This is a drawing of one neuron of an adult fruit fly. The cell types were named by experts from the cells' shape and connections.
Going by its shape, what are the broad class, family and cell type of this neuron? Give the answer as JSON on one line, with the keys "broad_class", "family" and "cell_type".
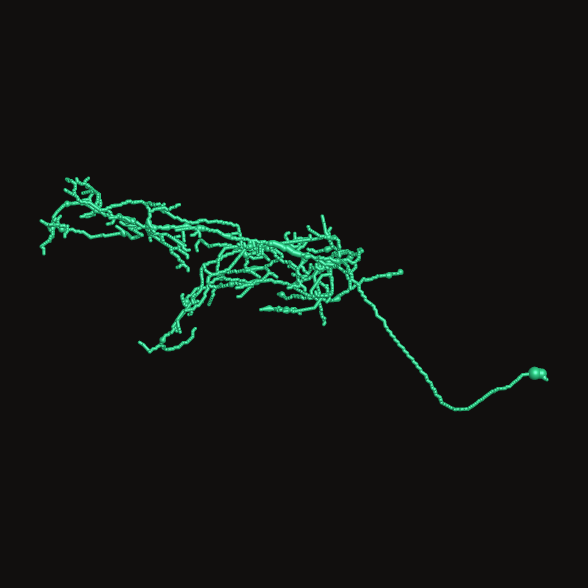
{"broad_class": "central-brain intrinsic neuron", "family": "hemilineage SMPp&v1_posterior", "cell_type": "CB1636"}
